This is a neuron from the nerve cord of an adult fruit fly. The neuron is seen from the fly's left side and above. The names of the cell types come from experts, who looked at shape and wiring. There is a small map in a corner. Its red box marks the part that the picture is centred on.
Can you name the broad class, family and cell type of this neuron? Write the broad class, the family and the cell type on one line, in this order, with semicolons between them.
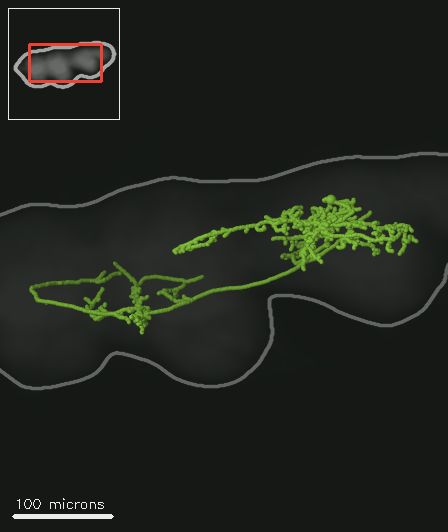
nerve-cord intrinsic neuron; hemilineage 17B; IN17B014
